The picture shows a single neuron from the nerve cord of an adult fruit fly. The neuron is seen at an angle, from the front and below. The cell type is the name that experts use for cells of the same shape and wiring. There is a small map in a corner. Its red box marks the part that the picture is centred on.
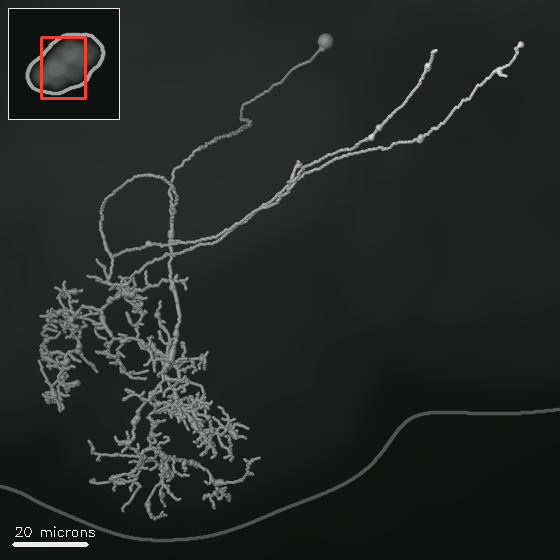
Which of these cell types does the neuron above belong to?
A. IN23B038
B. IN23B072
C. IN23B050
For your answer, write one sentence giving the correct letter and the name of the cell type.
Among the options, A names the cell type of the neuron, namely IN23B038.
